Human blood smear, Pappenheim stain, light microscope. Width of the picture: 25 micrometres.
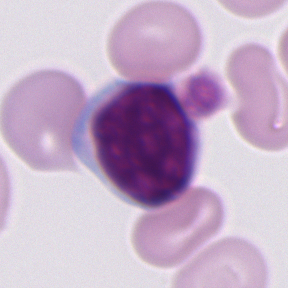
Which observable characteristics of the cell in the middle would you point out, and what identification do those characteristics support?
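Most of the cell is taken up by the nucleus, whose chromatin looks dense and stains dark purple. Pale blue cytoplasm forms only a narrow rim around it. This is a typical lymphocyte.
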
